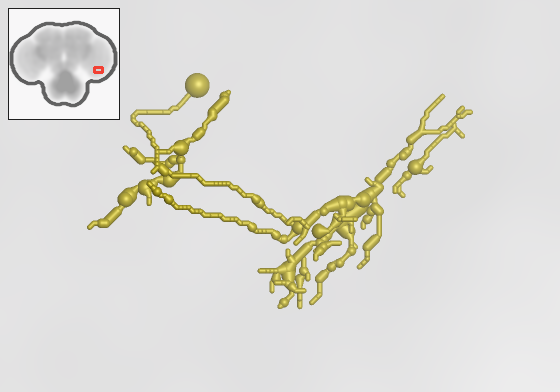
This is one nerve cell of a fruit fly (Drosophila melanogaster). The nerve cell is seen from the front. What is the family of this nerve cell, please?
T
